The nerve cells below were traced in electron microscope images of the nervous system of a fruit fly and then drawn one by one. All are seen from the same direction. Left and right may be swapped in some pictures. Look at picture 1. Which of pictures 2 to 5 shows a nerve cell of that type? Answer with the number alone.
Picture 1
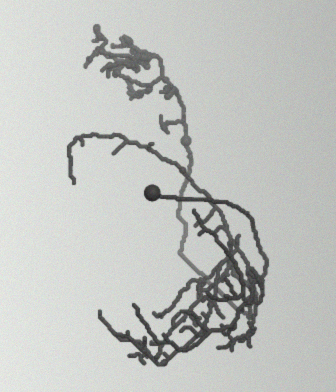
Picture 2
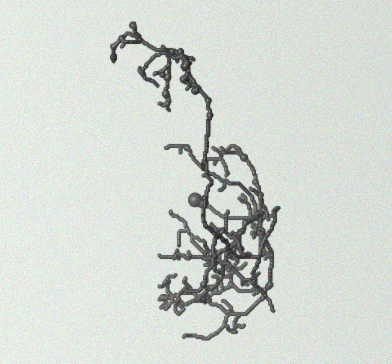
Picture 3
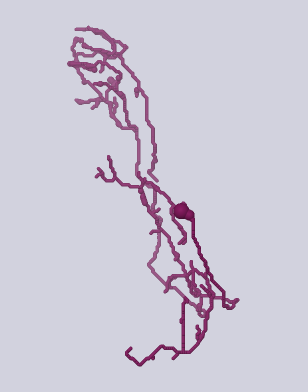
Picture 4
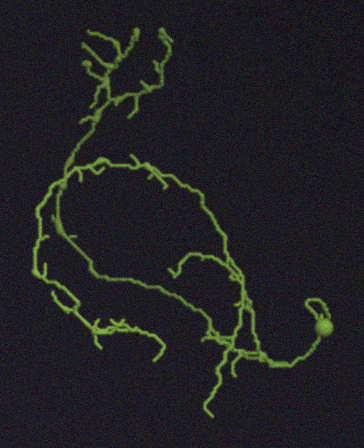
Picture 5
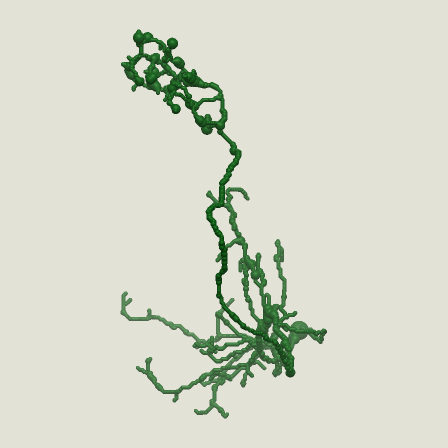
5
